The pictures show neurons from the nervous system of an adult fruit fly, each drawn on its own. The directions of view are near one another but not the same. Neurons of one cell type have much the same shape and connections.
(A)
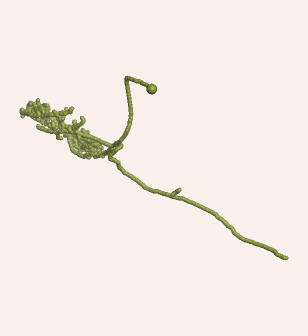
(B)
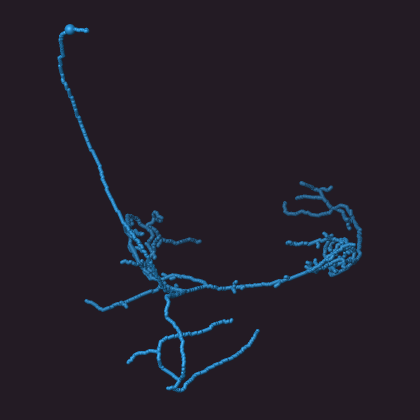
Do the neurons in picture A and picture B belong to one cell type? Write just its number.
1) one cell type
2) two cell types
1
